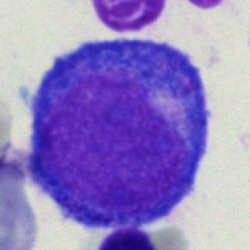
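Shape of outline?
Roughly round; edge slightly rough and knobbly.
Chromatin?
Finely granular, evenly spread.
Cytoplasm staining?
Deep blue.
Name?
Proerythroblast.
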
